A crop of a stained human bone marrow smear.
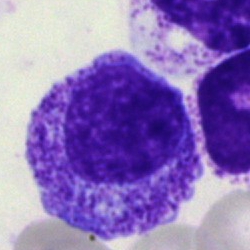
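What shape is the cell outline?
Roughly round, with a slightly bumpy edge.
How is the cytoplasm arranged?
As a broad rim, widest below the nucleus and crowded with many purple granules, with a paler, less granular patch just below the nucleus.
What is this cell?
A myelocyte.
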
